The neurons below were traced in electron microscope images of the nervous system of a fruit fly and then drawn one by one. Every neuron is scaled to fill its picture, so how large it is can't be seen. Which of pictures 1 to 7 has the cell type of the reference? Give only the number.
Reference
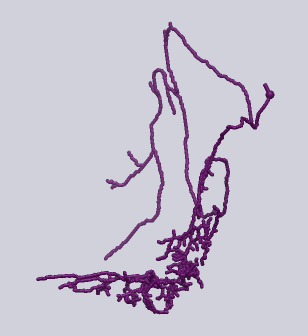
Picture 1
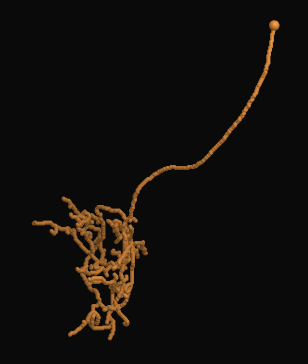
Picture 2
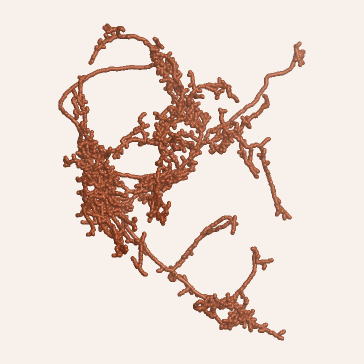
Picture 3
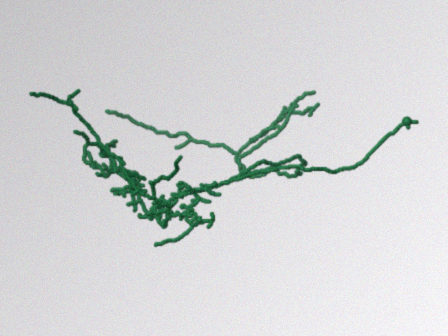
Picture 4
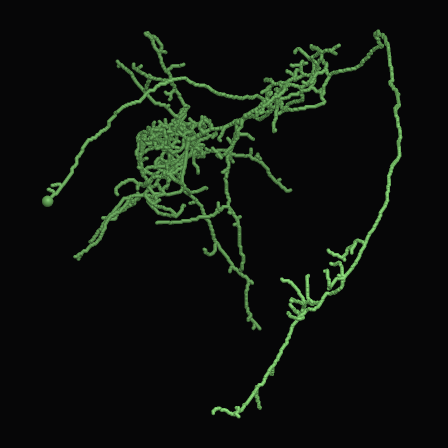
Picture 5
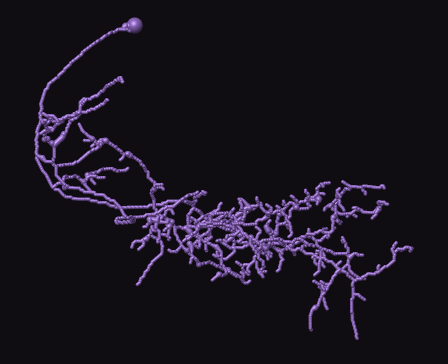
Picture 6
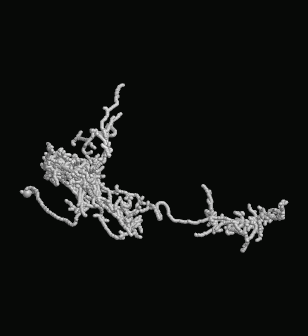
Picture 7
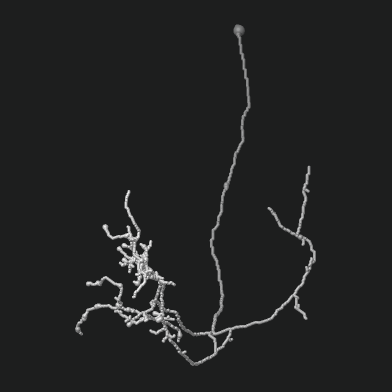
3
